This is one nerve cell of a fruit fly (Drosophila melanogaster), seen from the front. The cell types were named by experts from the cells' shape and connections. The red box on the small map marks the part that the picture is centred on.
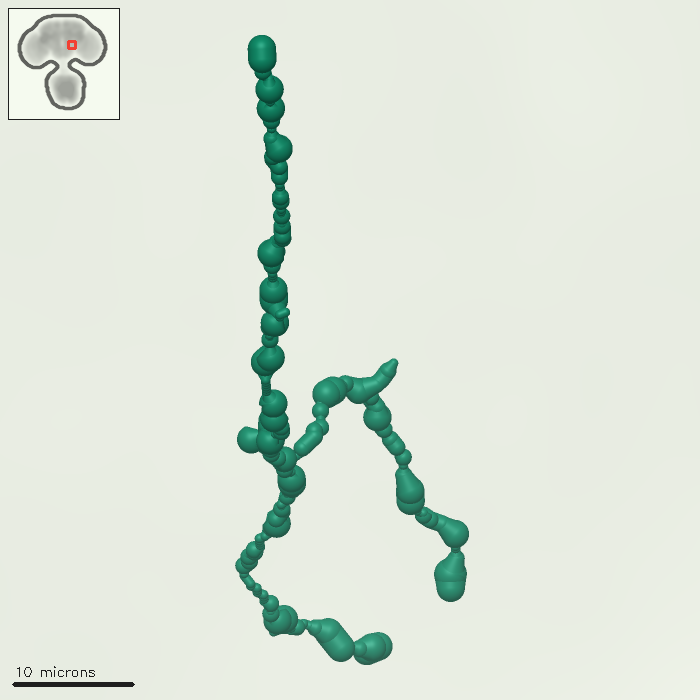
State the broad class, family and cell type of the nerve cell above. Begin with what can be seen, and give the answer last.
The drawing shows no cell body. From top to bottom in the picture it spans about 50 microns. There are a dozen or fewer branch ends. Its broad class is sensory neuron entering the brain. The name of its family is class mechanosensory. The cell type is JO-CL.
